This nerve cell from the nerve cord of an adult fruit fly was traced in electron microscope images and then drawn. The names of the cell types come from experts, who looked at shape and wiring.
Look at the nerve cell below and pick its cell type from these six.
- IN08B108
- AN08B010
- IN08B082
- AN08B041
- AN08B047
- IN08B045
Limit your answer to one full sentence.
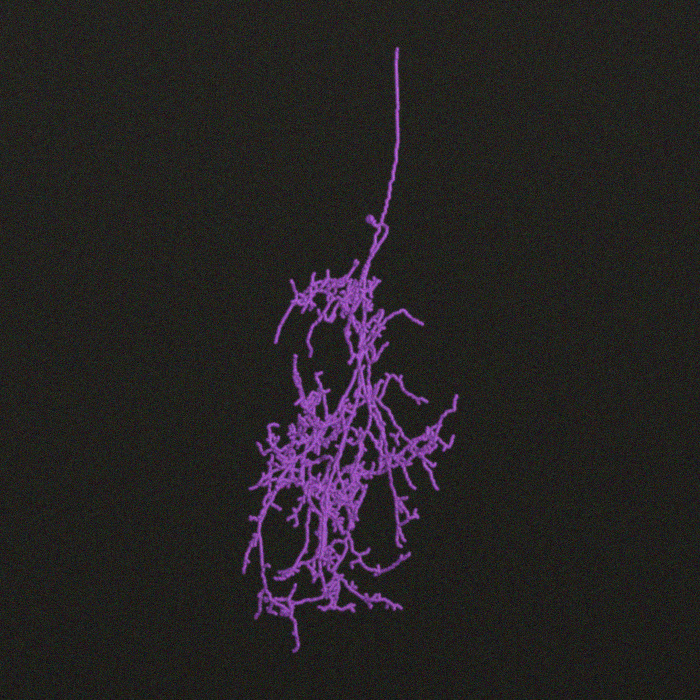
A cell of type AN08B041 is what this nerve cell is.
